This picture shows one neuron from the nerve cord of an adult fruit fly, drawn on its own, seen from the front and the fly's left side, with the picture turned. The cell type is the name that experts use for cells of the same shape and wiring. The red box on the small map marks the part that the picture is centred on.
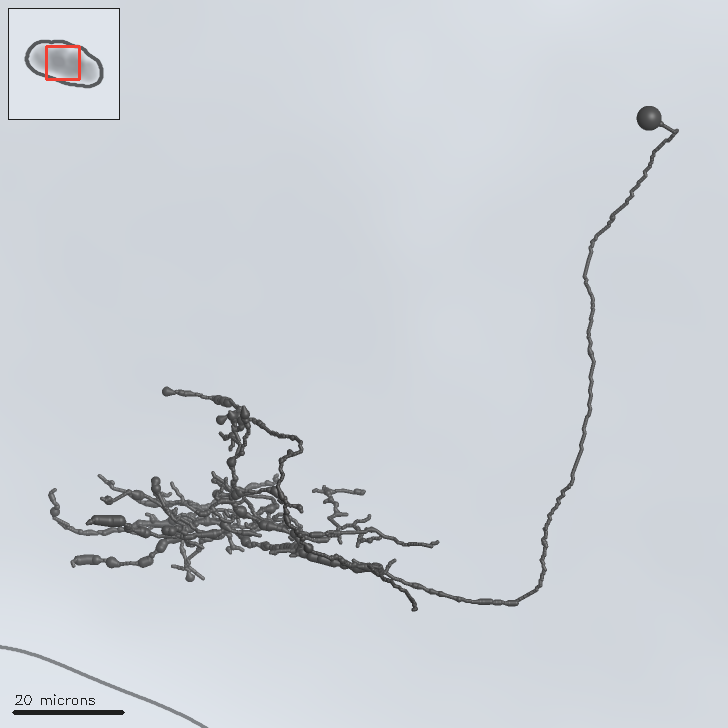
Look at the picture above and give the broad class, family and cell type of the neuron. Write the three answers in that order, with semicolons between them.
nerve-cord intrinsic neuron; hemilineage 02A; IN02A043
